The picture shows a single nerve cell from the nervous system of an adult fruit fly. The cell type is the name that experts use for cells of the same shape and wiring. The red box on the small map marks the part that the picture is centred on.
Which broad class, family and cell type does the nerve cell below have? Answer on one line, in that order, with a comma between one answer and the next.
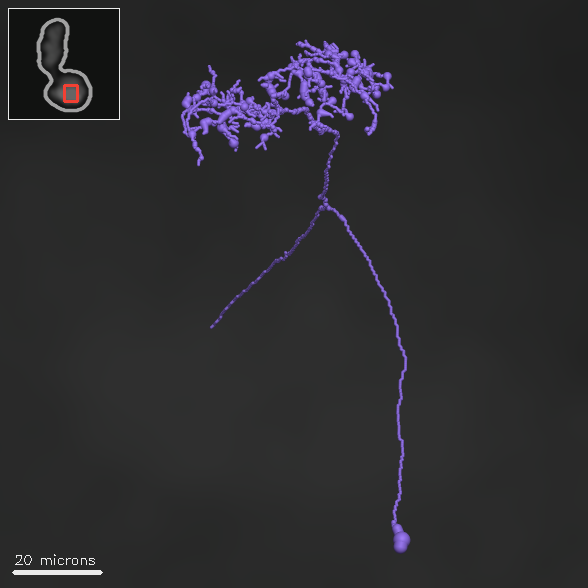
central-brain intrinsic neuron, hemilineage VLPa2, PVLP037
